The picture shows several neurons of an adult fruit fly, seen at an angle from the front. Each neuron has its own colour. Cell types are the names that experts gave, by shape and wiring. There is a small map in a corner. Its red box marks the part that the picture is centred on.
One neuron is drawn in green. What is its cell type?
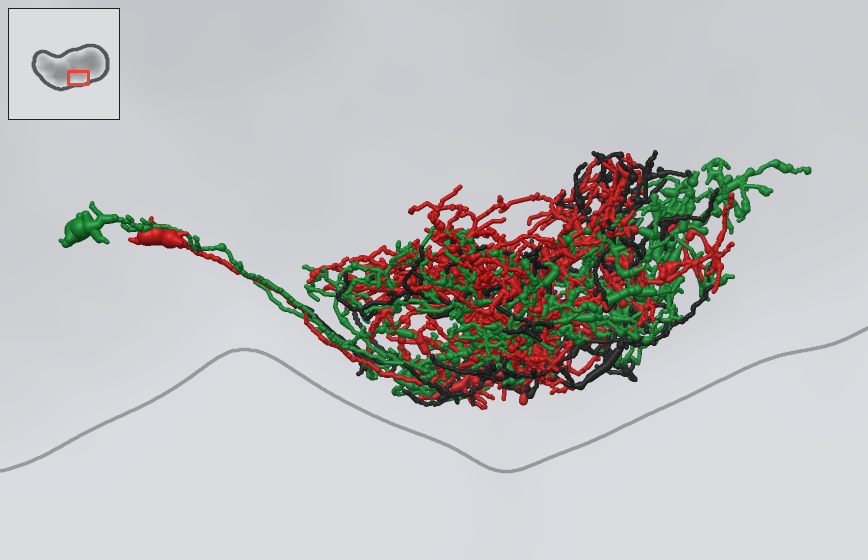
GNG164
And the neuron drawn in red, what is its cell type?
GNG089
